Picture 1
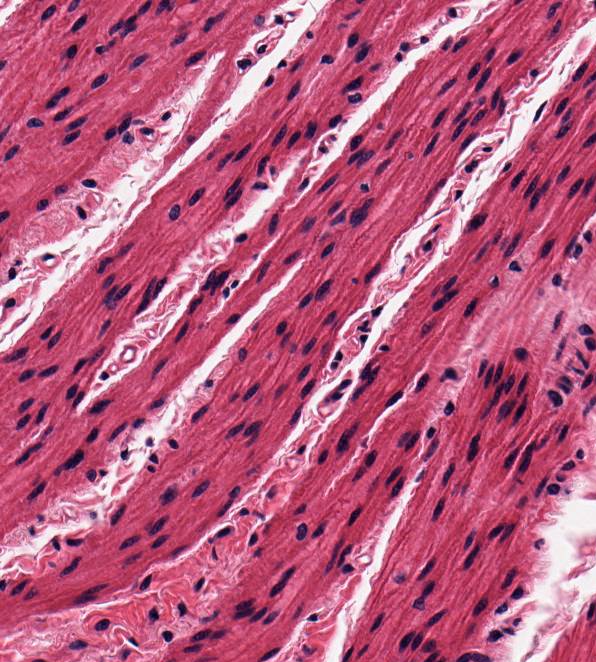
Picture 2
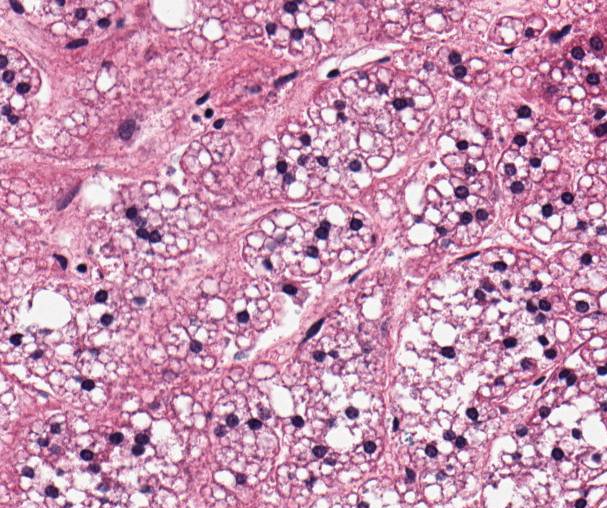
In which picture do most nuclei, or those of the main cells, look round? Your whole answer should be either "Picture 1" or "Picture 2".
Picture 2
